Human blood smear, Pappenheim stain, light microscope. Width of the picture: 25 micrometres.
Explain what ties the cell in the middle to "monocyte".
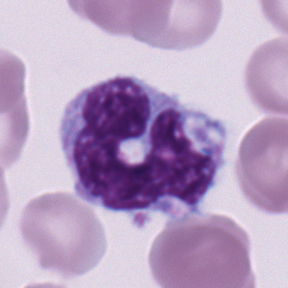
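Measured cell: about 15 by 12 micrometres.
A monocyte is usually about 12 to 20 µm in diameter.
The measured size falls inside that usual monocyte range and goes with the name. Outline irregular, margin slightly ragged. Nucleus curls around a pale central gap that opens toward the top of the cell. Chromatin dark purple, coarsely clumped. Pale clear zone in the cytoplasm on the right side of the cell.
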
